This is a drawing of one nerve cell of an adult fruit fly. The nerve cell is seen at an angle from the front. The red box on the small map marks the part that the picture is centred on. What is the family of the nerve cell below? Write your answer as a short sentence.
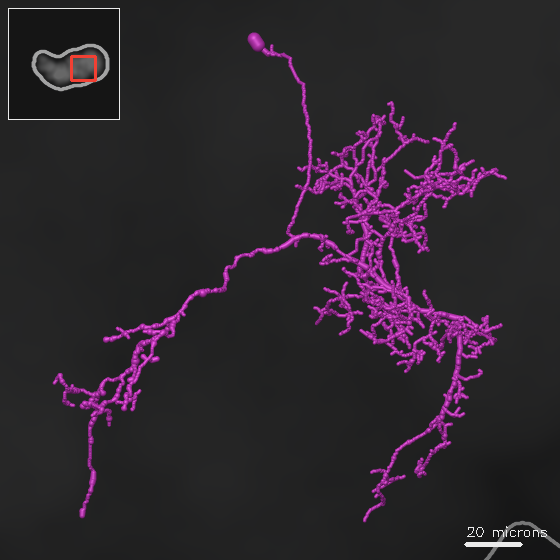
The family is hemilineage 07B.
